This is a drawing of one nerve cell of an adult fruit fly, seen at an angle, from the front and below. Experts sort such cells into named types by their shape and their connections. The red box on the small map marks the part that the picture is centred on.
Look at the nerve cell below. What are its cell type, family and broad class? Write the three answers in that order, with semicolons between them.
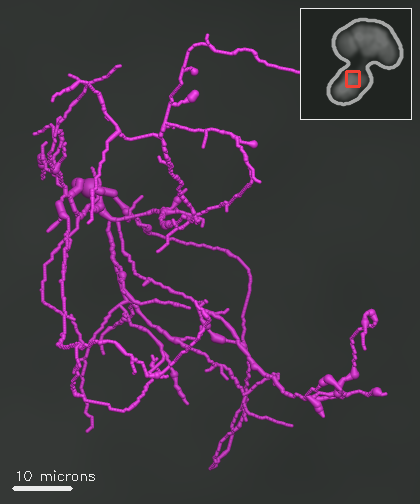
IN11B016_c; hemilineage 11B; nerve-cord intrinsic neuron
